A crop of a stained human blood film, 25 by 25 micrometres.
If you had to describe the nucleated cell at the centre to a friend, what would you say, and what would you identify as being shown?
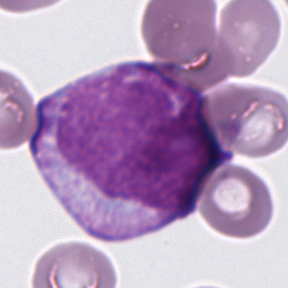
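First, the nucleus fills most of the cell and sits toward the upper right. Second, the chromatin is fine and evenly spread, with no coarse dark clumps. Third, a broad pale lilac-grey crescent of cytoplasm, much lighter than the nucleus, lies along the lower left. Result: atypical promyelocyte.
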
